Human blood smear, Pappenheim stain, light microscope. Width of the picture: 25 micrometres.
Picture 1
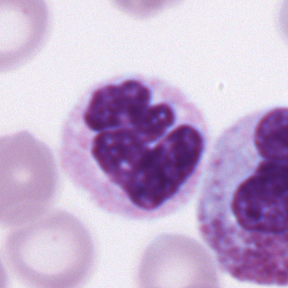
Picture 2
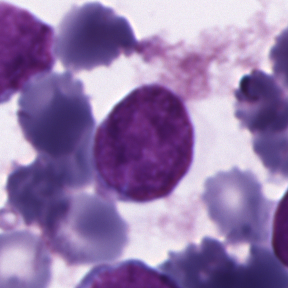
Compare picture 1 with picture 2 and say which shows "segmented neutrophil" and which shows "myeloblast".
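Picture 1: segmented neutrophil. Picture 2: myeloblast. Cytoplasm: picture 1 has a pale pink rim around the nucleus; in picture 2 almost none is visible, the nucleus filling nearly the whole cell. Granules: picture 1, fine and faint pinkish; picture 2, none seen.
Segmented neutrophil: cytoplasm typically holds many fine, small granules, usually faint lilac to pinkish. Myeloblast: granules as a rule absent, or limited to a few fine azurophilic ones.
Nucleus, picture 1: about 11 micrometres across, chromatin dense and dark purple, no distinct nucleoli.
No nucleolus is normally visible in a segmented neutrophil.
Outline, picture 1: round and smooth. Vacuoles: none in either.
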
